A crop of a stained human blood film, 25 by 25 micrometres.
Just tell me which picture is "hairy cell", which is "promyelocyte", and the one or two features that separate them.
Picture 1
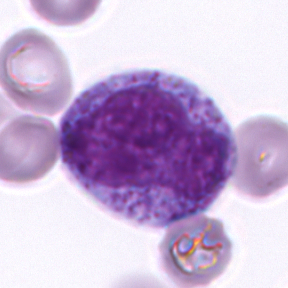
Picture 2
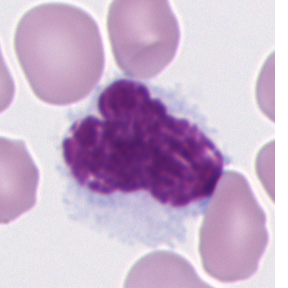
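Picture 1 shows a promyelocyte; picture 2 shows a hairy cell. The promyelocyte has a smooth, roughly round outline, while the edge of the hairy cell's cytoplasm is frayed into fine, fuzzy projections. In the promyelocyte the nucleus is large and fills most of the cell.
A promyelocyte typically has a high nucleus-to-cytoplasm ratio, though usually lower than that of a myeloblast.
The hairy cell's nucleus has an irregular outline with several notches and lobe-like bulges, and its dark purple chromatin is crossed by thin pale grooves. No nucleolus can be seen in the hairy cell's nucleus.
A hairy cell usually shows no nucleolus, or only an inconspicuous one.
The cytoplasm differs as well: in the promyelocyte it is pale bluish-lilac with fine purple-red granules scattered through it, whereas in the hairy cell it is pale blue and contains no coarse purple granules. Red blood cells touch the promyelocyte on its left, right and lower edges.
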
